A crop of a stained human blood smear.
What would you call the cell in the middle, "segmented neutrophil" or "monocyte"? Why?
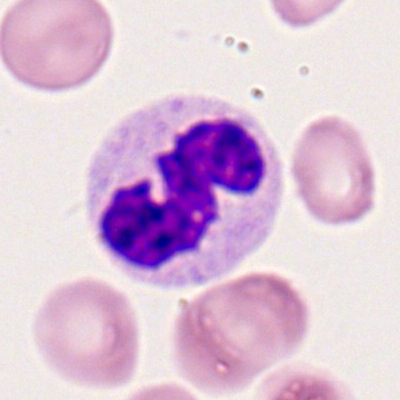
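It's a segmented neutrophil. Look at the nucleus: it has two lobes, set diagonally from lower left to upper right. They are joined by a broad band rather than a thin thread.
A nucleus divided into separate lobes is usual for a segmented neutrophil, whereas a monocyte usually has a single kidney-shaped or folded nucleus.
Around the nucleus there is plenty of pale lilac cytoplasm, holding fine, faint granules.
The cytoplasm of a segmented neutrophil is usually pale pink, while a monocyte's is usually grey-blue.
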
